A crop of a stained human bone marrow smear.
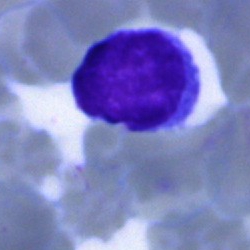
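Lymphocyte, central cell, stained human bone marrow smear. Chromatin dense, dark purple, with slightly lighter mottled patches. No visible nucleoli. Cytoplasm without visible granules. Outline free of surface projections.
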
